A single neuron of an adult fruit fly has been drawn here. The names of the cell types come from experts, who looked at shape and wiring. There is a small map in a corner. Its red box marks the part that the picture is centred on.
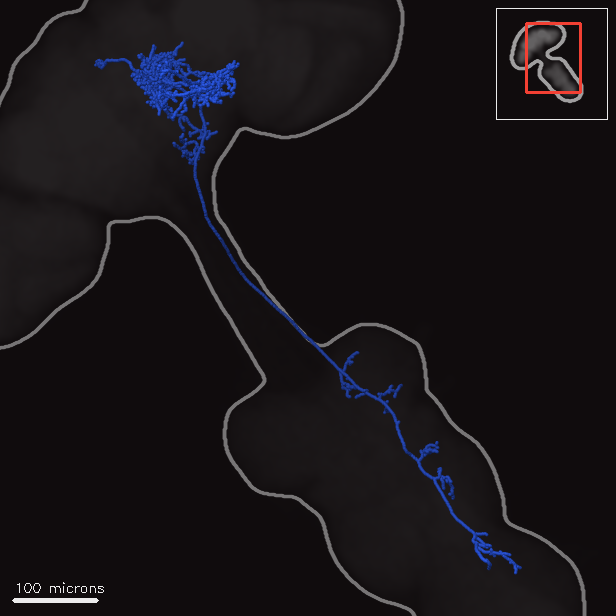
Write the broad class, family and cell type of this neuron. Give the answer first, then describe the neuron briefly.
This is a descending neuron. Its family is DNbe. It is of cell type DNbe007. It runs through the neck, between the brain and the nerve cord. By the scale bar it is about 650 microns tall in this view.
